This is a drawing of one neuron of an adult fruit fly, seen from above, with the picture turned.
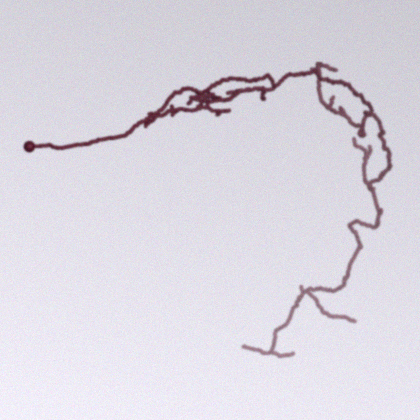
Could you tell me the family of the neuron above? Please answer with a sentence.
The family is Cm.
